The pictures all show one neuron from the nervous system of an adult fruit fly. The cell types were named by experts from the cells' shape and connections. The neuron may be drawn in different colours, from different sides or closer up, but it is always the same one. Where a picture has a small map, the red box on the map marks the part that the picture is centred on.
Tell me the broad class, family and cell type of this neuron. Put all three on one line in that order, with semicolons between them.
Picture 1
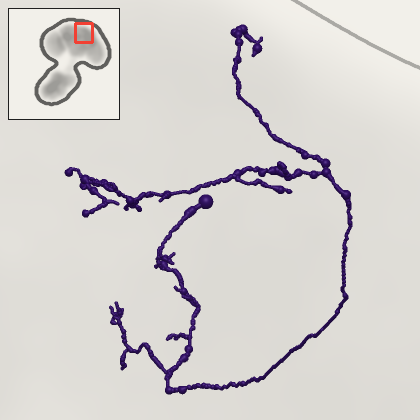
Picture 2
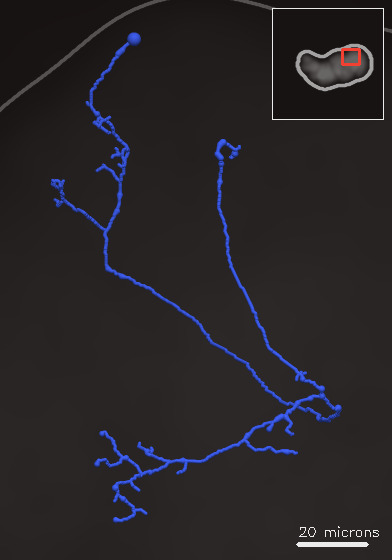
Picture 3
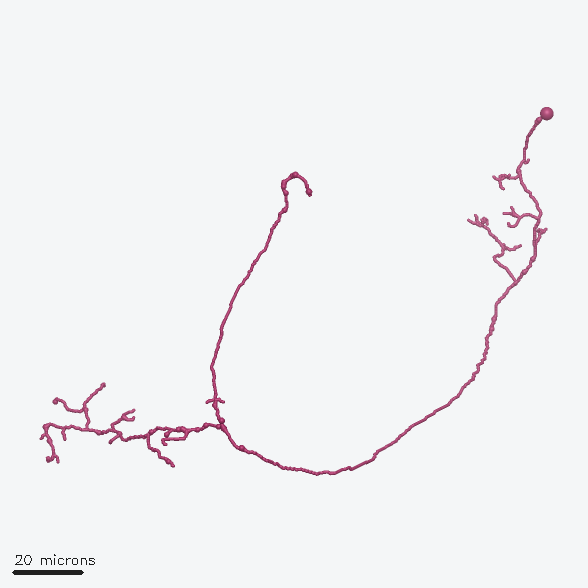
central-brain intrinsic neuron; class Kenyon Cell; KCa'b'-ap1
